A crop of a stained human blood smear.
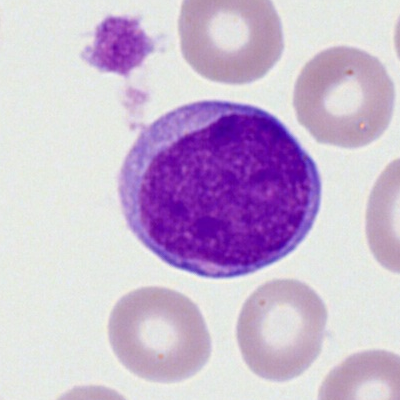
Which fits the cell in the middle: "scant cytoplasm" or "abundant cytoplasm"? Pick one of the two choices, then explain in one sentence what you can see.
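Scant cytoplasm. The nucleus fills most of the cell, leaving a narrow rim of cytoplasm.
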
